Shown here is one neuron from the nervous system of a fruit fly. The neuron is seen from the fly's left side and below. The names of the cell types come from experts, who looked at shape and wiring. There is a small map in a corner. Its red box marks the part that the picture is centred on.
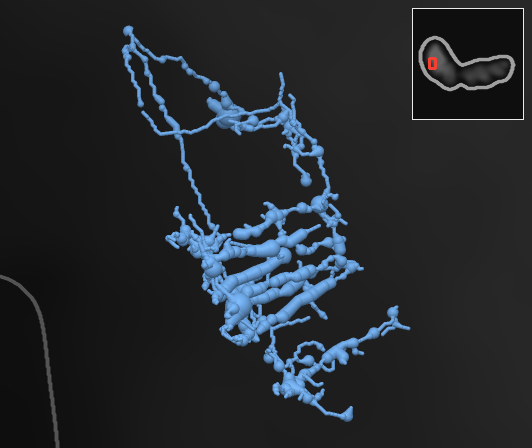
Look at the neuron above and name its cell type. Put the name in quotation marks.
"Dm9"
